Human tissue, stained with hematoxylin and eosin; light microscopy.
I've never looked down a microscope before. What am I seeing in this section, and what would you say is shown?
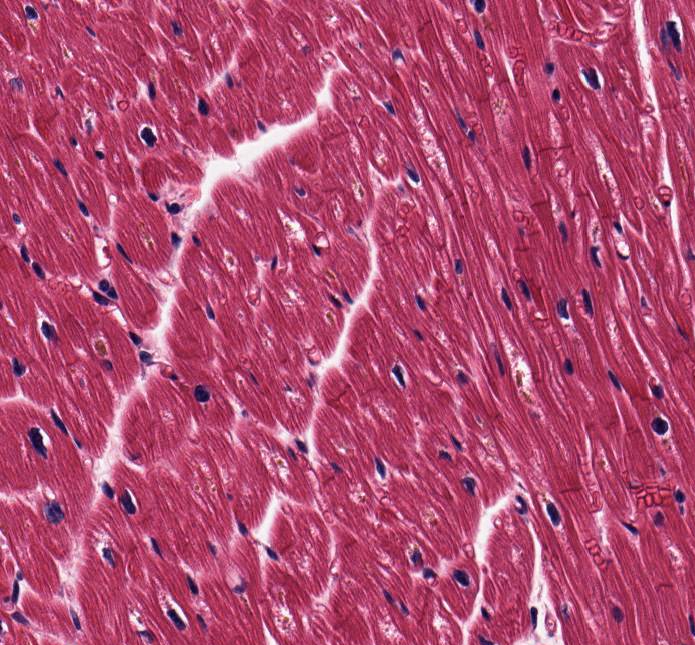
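Closely packed eosin-pink muscle fibres, branching and joining one another, fill the field. In the right half they run lengthwise, diagonally from upper left to lower right. Small golden-brown granules gather in pale zones at the poles of many nuclei. Thin dark transverse lines, intercalated discs, cross the fibres, clearest at right. Name: left ventricle of the heart.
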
